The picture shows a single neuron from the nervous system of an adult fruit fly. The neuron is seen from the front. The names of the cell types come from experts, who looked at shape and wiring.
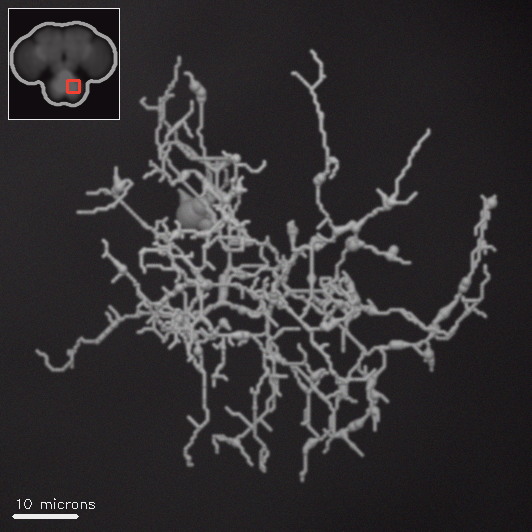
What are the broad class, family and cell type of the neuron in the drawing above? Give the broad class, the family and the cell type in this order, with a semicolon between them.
nerve-cord intrinsic neuron; hemilineage 20A.22A; IN20A.22A019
